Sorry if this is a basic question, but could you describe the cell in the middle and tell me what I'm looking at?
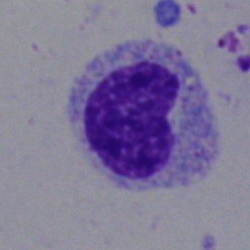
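Looking at the nucleus, I see a notch on its right side, and the nucleus as a whole sits off-centre toward the left of the cell. Moving out to the cytoplasm, there are fine pinkish-violet granules in it. Right at the nuclear notch, the cytoplasm shows a pale clear zone. This cell is a metamyelocyte.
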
